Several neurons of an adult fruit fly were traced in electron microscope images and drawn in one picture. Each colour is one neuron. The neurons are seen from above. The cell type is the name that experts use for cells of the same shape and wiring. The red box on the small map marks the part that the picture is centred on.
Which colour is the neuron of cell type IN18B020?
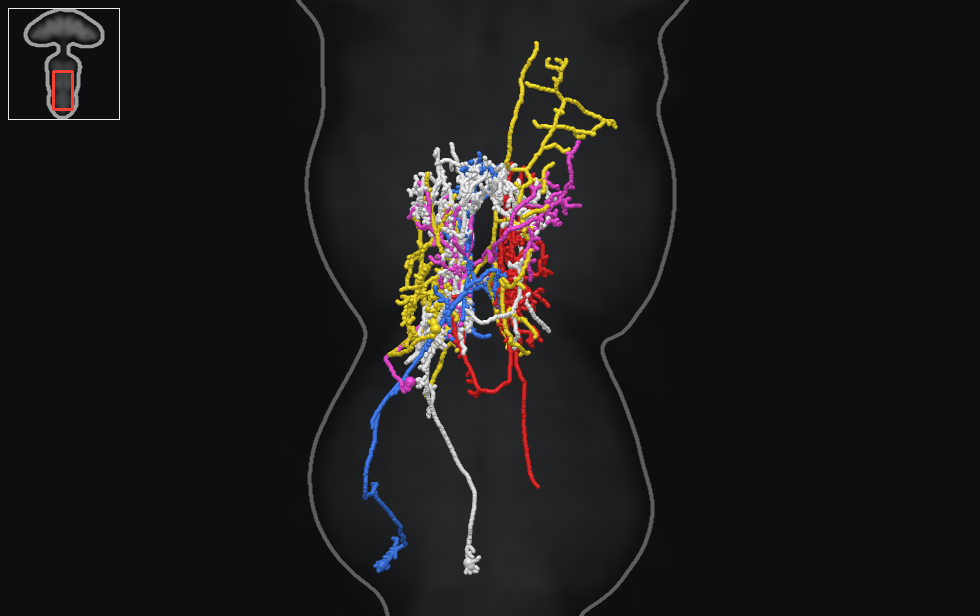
yellow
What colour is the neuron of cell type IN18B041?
magenta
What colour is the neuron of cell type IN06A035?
red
